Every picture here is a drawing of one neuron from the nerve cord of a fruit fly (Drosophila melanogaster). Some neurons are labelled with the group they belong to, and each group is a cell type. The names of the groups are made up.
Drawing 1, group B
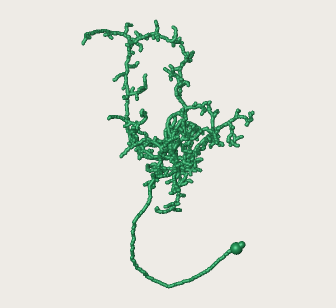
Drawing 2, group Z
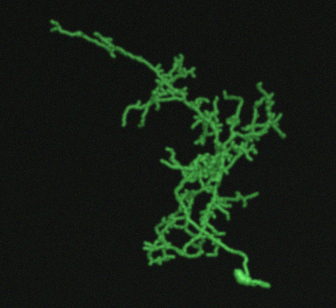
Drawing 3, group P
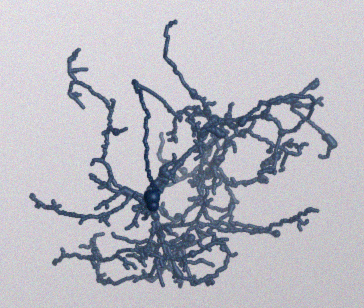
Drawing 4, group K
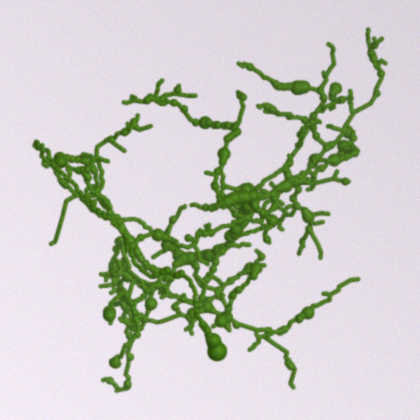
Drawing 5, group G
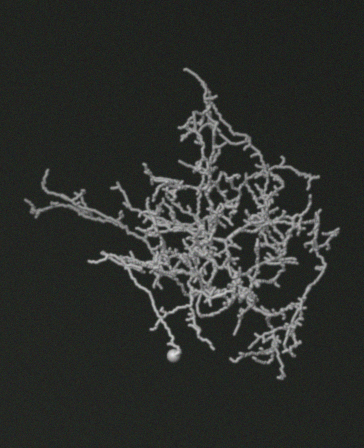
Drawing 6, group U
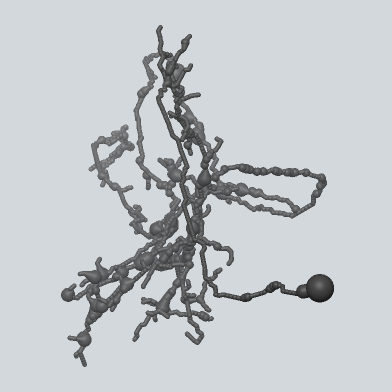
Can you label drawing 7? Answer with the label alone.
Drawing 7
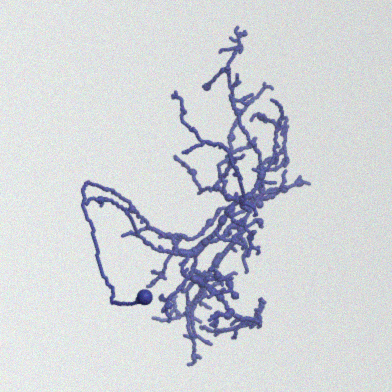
group K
